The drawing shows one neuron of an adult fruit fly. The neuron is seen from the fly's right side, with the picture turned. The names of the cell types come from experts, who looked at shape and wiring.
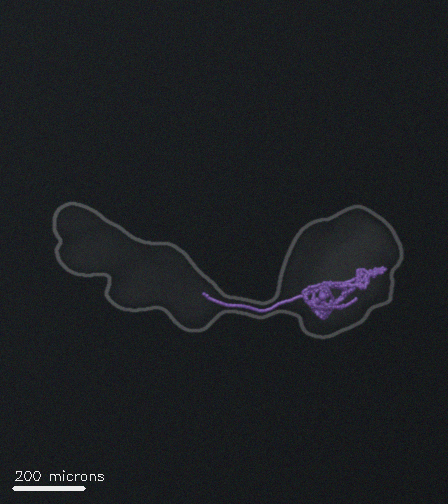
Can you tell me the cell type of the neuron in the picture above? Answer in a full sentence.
The cell type is GNG316.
